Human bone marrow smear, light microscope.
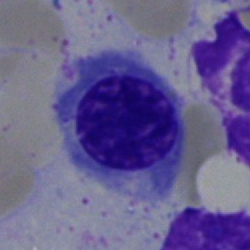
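Erythroblast in a stained bone marrow smear: first, the nucleus lies off-centre, toward the right side of the cell. Second, its chromatin is dark purple and coarsely clumped. Third, the cytoplasm is free of both granules and vacuoles.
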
